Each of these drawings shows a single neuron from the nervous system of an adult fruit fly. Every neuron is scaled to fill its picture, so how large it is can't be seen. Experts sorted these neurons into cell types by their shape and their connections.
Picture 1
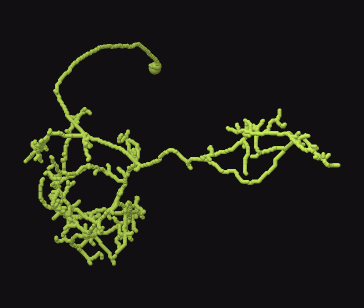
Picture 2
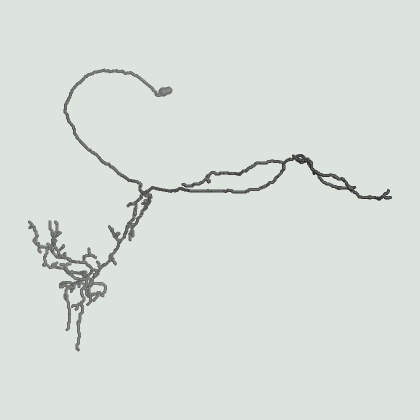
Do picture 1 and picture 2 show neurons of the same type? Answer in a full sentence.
They are of different cell types.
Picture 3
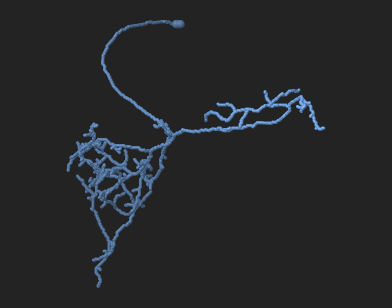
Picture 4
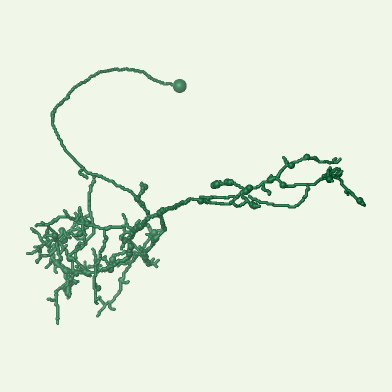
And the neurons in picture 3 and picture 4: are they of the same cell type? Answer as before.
They are of the same cell type.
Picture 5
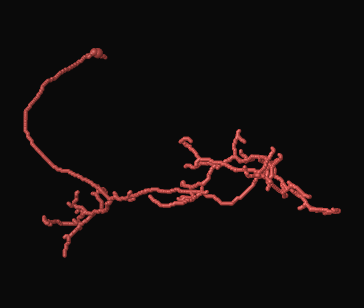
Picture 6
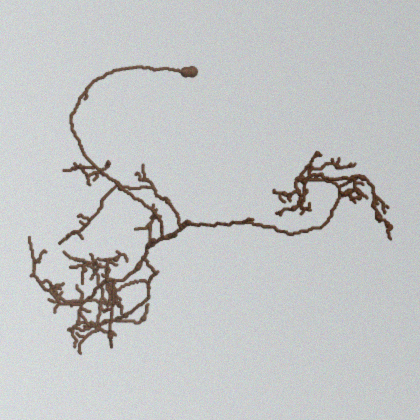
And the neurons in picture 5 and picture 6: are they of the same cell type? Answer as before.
They are of different cell types.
